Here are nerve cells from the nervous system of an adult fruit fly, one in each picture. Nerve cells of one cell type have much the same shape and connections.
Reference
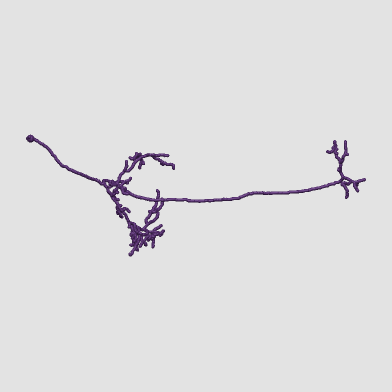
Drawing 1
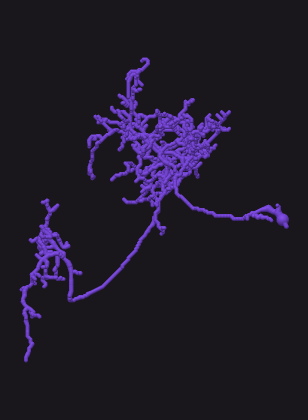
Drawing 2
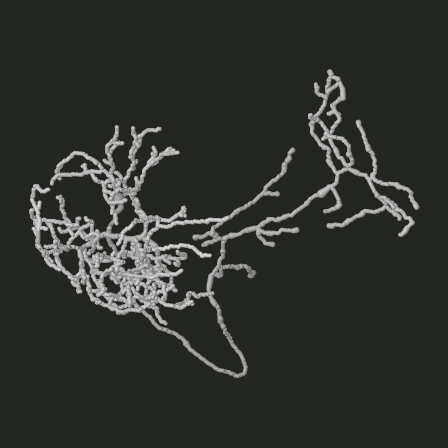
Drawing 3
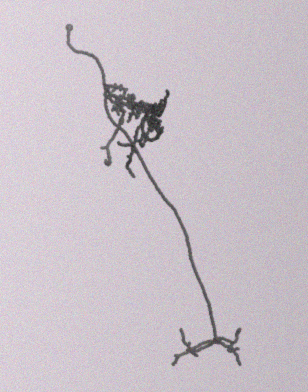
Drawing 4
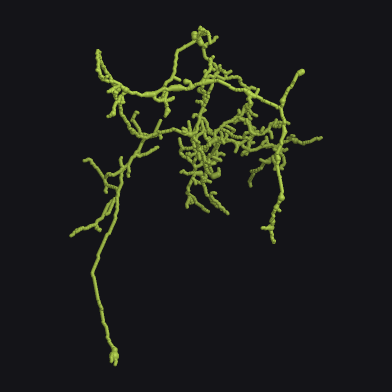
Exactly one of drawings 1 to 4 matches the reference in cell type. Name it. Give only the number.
3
